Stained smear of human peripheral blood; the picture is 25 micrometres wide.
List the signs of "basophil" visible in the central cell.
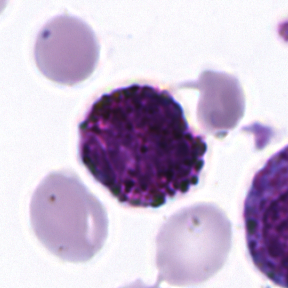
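Basophil, about 11 micrometres across: consistent.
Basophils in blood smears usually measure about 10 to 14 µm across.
Granules dark purple-black, coarse, uneven in size, filling the whole cell: consistent.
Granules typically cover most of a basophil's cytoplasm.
Lower right margin beaded where granules bulge. Granules overlie the nucleus; its shape cannot be made out.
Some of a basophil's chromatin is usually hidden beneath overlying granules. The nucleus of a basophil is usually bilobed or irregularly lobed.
Lobing therefore cannot be checked here.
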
